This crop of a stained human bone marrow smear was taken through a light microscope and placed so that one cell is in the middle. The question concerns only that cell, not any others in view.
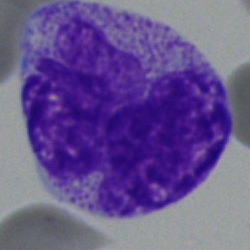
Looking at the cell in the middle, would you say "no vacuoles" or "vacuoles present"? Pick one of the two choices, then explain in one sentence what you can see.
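No vacuoles. No clear vacuoles are seen in the cytoplasm.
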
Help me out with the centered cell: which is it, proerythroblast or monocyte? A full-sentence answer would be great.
The cell of interest, located centrally, is a monocyte.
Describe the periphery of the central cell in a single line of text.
The membrane contour is even and smooth, with nothing projecting from it.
